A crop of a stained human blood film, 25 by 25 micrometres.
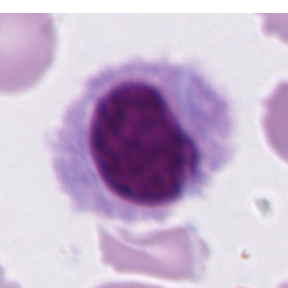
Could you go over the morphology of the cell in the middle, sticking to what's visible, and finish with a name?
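First, the border: fine, short, irregular projections fringe it all the way around. Next, size: the cell is about 15 micrometres across. The nucleus is a single smooth oval with no indentation or lobes, about 11 by 9 micrometres, and it fills about 50% of the cell's area. Its chromatin is dark purple and coarsely clumped. Last, the cytoplasm is a pale greyish blue-lilac. This is a hairy cell.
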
